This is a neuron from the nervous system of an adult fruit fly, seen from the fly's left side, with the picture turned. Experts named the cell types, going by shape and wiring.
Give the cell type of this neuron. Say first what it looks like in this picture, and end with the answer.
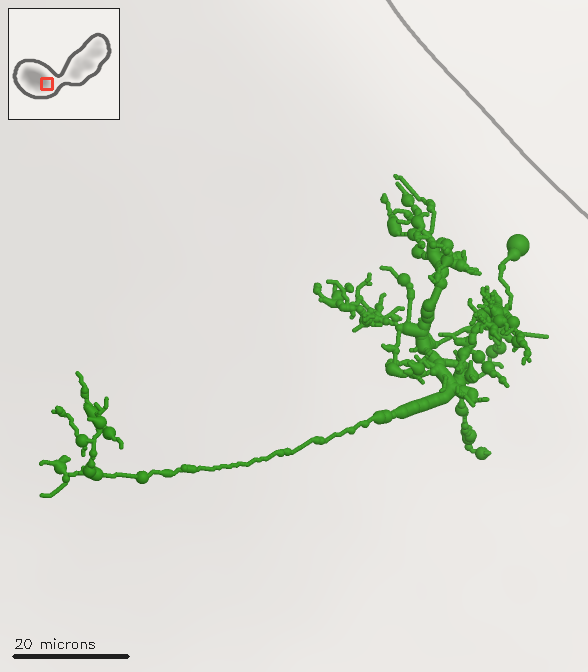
By the scale bar it is about 90 microns wide in this view. The picture shows dozens of branch ends. It is an optic-lobe intrinsic neuron. Its cell type is Y12.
